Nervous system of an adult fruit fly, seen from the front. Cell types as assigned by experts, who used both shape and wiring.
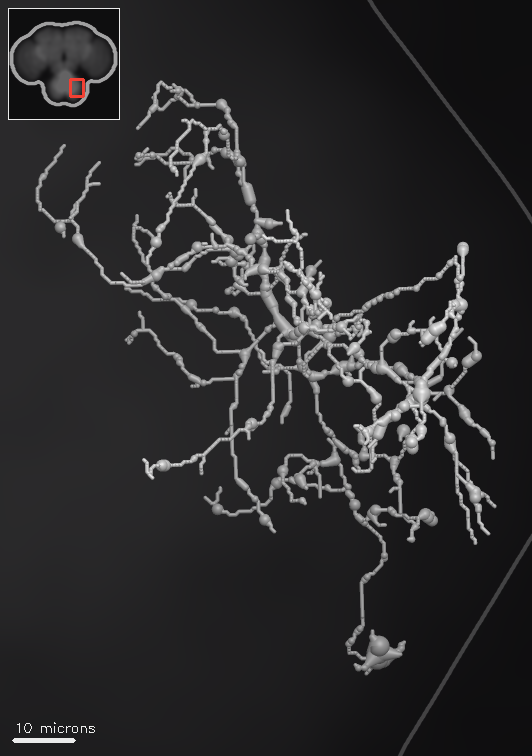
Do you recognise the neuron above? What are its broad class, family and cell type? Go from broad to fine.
nerve-cord intrinsic neuron; hemilineage 04B; IN04B070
